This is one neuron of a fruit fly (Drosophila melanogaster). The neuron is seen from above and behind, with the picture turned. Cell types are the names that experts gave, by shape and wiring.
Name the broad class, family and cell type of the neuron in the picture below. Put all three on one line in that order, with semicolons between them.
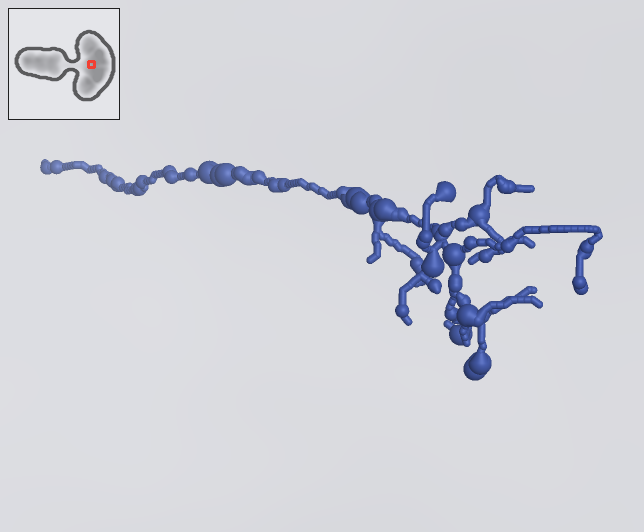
sensory neuron entering the brain; class gustatory; LB3c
